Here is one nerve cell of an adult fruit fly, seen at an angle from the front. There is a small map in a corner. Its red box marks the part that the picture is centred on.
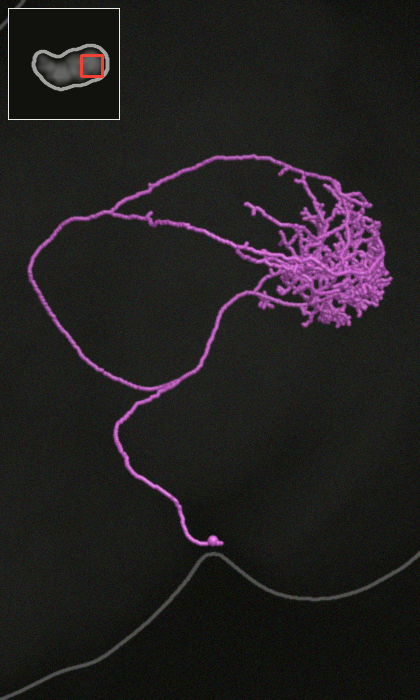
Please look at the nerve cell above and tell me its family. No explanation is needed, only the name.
hemilineage LALv1_ventral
